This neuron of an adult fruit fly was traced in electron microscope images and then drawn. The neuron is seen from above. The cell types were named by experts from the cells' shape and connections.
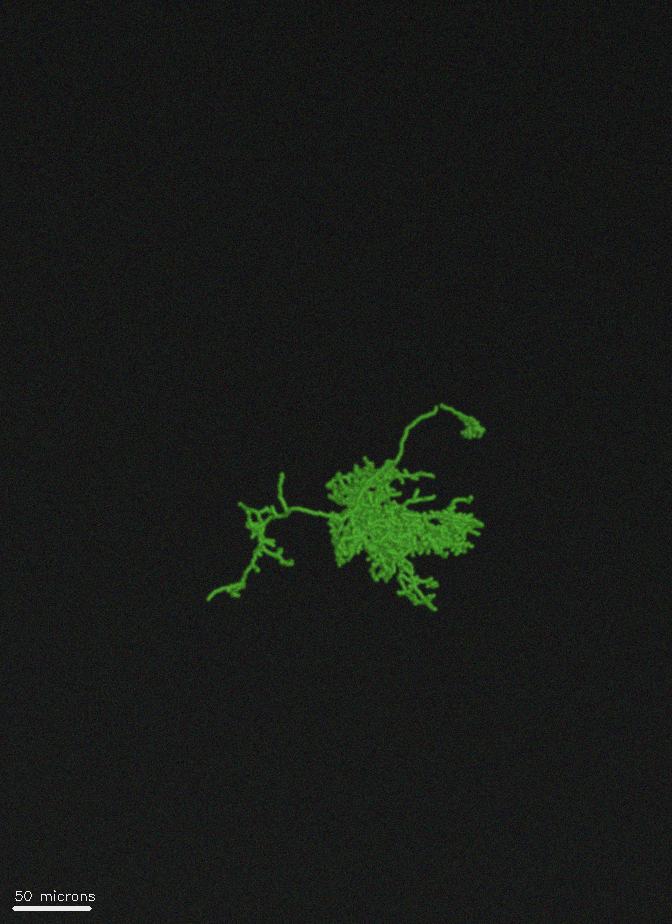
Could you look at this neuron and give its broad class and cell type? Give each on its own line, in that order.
central-brain intrinsic neuron
PS306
